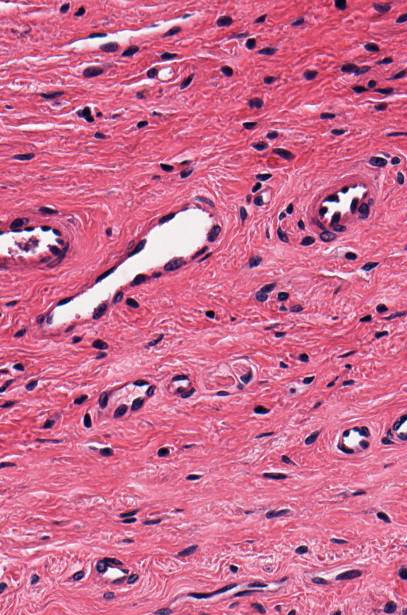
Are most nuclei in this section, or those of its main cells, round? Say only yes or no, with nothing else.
No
